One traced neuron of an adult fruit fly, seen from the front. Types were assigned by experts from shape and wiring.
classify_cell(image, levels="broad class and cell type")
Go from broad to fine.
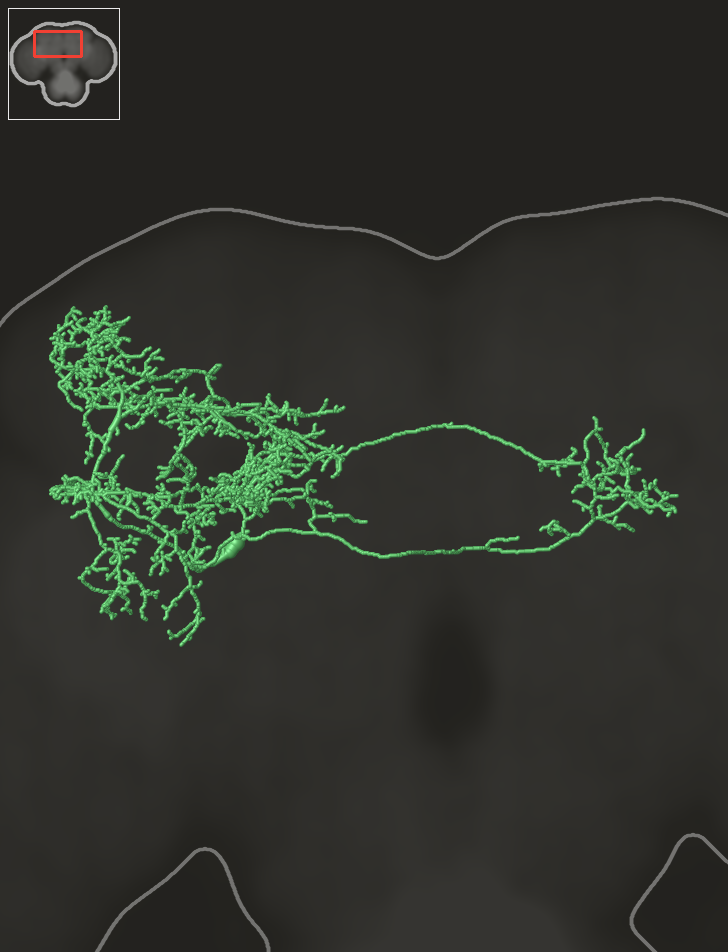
central-brain intrinsic neuron; CL257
